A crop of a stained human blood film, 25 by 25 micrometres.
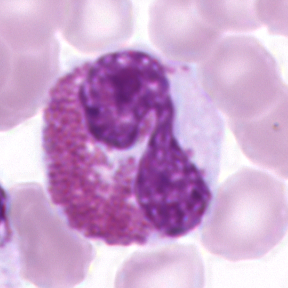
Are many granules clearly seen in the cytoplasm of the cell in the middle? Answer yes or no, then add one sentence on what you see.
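Yes. The cytoplasm is packed with coarse reddish-pink granules.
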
